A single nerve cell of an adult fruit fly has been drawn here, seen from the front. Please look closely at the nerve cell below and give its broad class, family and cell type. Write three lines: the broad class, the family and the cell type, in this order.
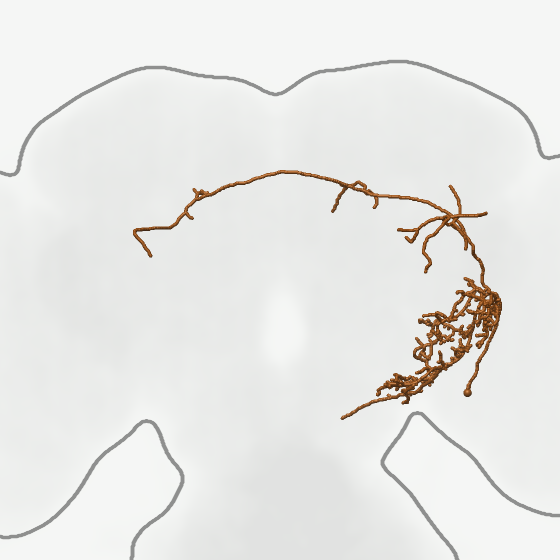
central-brain intrinsic neuron
hemilineage VLPl&p2_lateral
AVLP120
